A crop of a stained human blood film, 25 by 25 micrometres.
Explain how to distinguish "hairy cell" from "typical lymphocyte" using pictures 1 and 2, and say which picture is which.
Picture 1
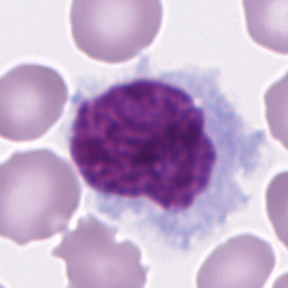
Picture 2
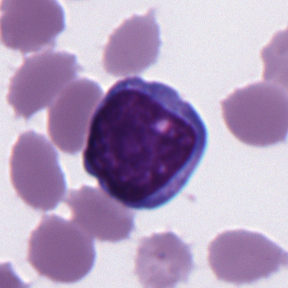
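Picture 1 is the hairy cell; picture 2 is the typical lymphocyte. Notice the hairy cell's ragged border, with fine hair-like projections around much of it. Its pale grey-blue cytoplasm is wider on the right of the nucleus than on the left. Its nucleus, about 13 by 11 micrometres, is one rounded mass without separate lobes. The typical lymphocyte's nucleus, likewise single and unlobed, fills most of the cell and shows a small pale spot at upper right. Its cytoplasm is only a thin rim, widest on the right.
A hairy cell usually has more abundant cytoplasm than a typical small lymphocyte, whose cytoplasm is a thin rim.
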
